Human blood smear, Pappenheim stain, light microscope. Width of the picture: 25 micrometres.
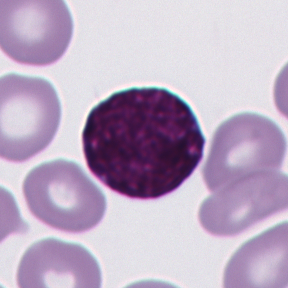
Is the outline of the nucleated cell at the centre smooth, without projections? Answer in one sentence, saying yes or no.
Yes, the cell's outline is smooth, without projections.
